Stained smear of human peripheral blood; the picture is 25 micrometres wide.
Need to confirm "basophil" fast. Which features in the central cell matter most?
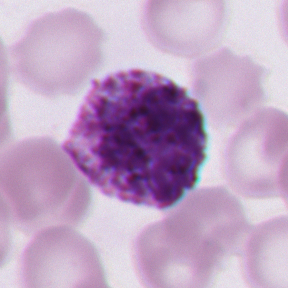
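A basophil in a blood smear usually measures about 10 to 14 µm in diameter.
This cell, at about 13 micrometres across, falls within that range.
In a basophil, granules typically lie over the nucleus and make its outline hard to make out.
Here the granules cover the nucleus so that its outline cannot be traced, which agrees.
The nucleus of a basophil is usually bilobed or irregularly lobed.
With the outline hidden, that lobing cannot be confirmed in this cell. The cell is roughly round, with a finely bumpy, ragged edge. Along the left edge the granules are sparser and the staining paler than on the right. No nucleoli are visible.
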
